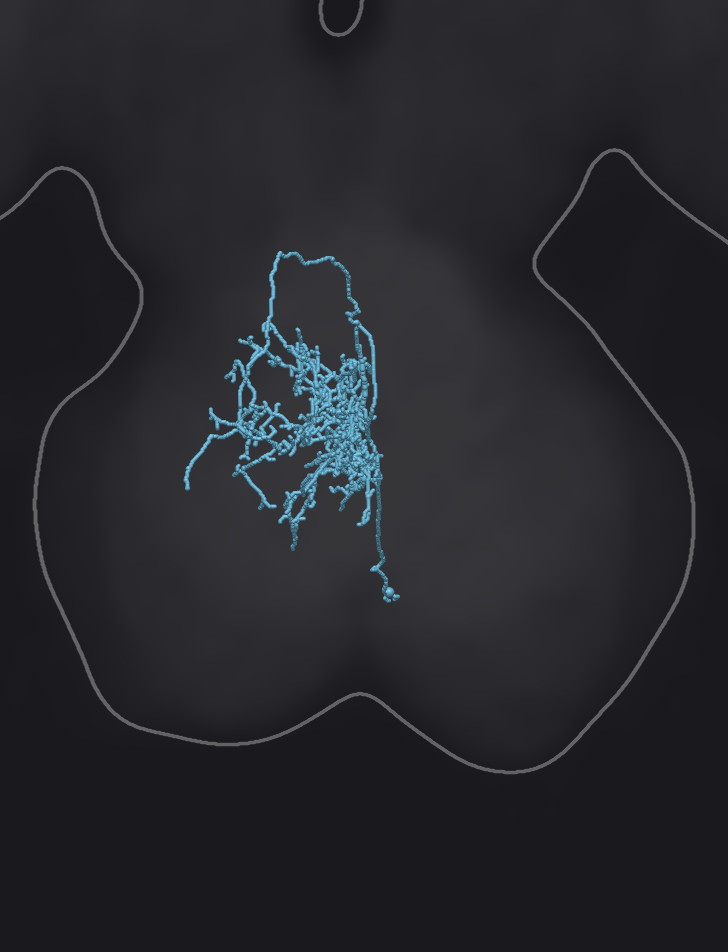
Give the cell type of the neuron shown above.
IN02A024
